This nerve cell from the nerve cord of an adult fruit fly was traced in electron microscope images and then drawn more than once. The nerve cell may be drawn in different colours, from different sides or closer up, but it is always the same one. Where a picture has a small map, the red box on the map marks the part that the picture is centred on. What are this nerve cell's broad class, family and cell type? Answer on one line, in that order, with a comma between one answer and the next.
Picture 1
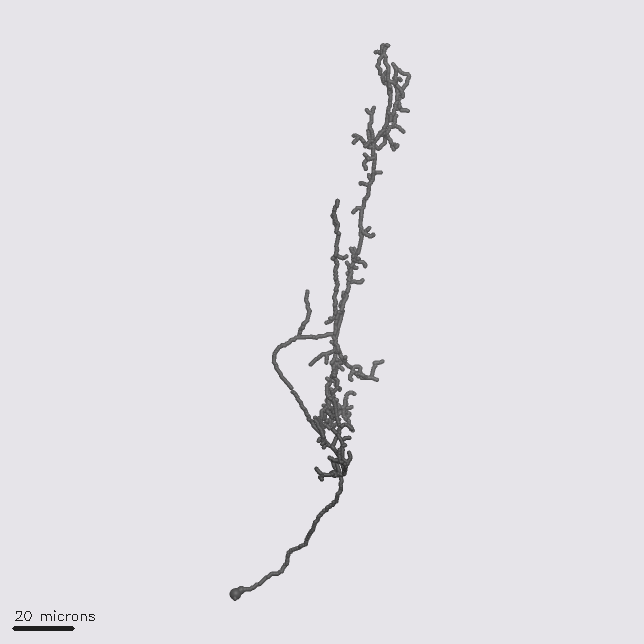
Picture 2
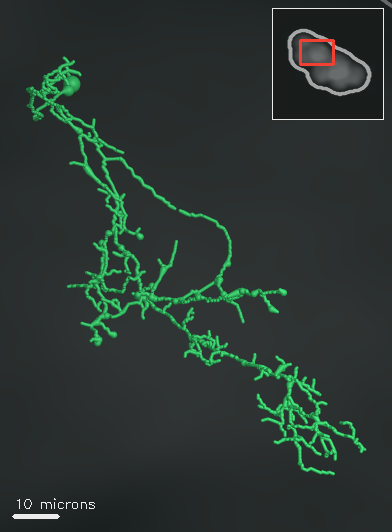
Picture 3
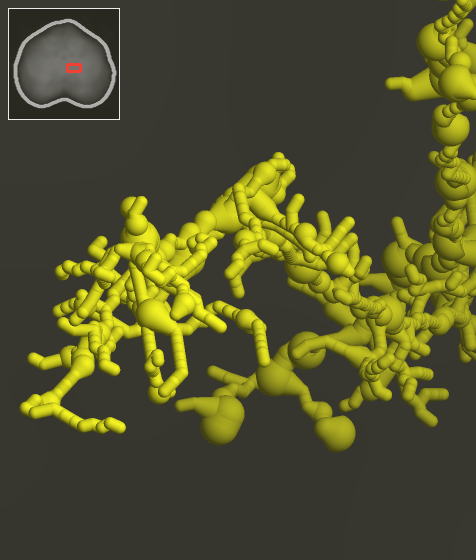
nerve-cord intrinsic neuron, hemilineage 20A.22A, IN20A.22A077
